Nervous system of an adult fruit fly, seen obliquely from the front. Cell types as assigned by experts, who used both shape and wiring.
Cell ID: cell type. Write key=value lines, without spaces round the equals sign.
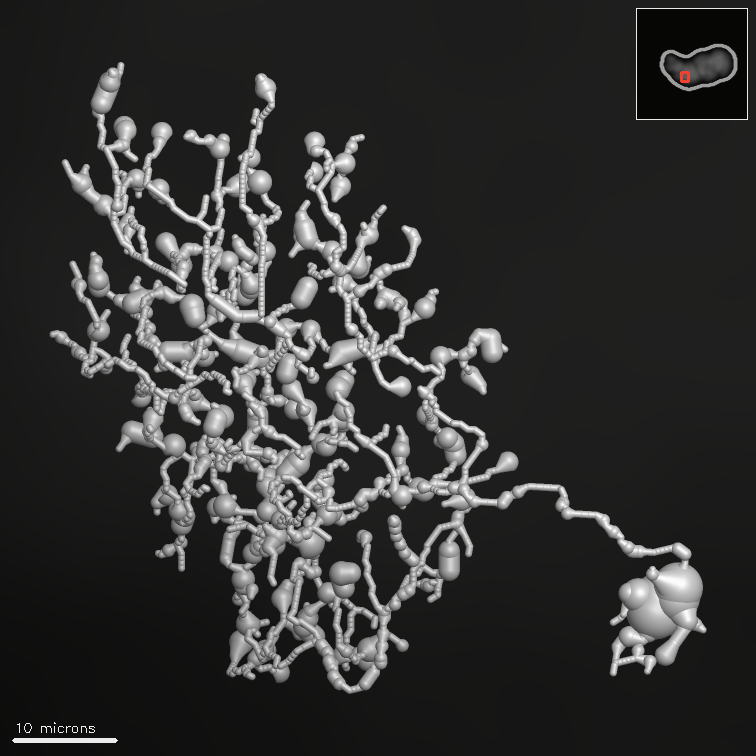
cell_type=Dm1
